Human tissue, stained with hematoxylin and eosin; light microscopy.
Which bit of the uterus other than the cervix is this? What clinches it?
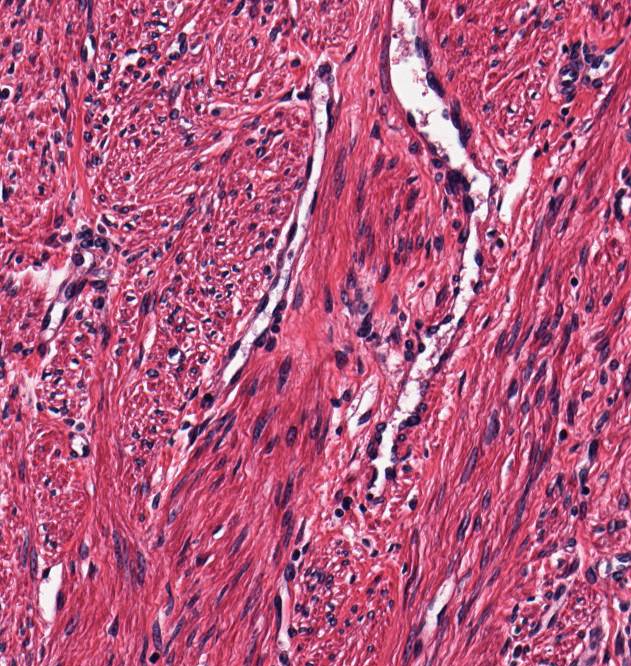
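What fills this field is smooth muscle. Its spindle cells are gathered into bundles that run in different directions and cross one another. Where a bundle is cut lengthwise, the nuclei are elongated with blunt, rounded ends. The cytoplasm stains a deep, fibrillar pink-red.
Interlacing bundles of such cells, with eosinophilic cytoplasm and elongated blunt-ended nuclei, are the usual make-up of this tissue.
No glands or epithelium appear anywhere.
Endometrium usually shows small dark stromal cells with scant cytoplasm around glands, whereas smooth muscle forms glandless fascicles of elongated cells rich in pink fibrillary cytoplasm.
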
